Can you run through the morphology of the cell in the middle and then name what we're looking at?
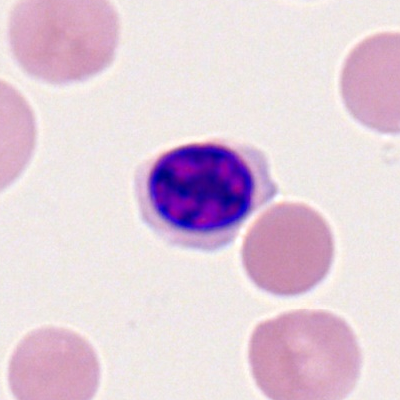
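Most of this one is nucleus, and its chromatin is dense, dark purple and coarsely clumped. What cytoplasm there is forms only a thin, pale bluish-grey rim around it. You won't find any granules in it. The cell in the middle is an erythroblast.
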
